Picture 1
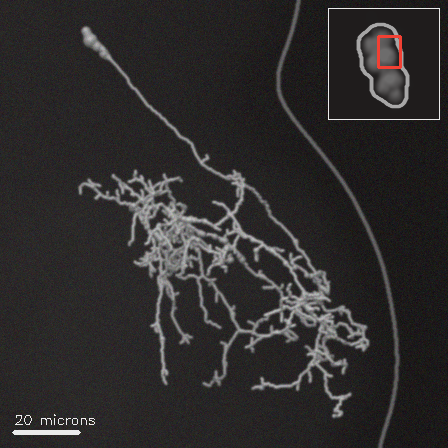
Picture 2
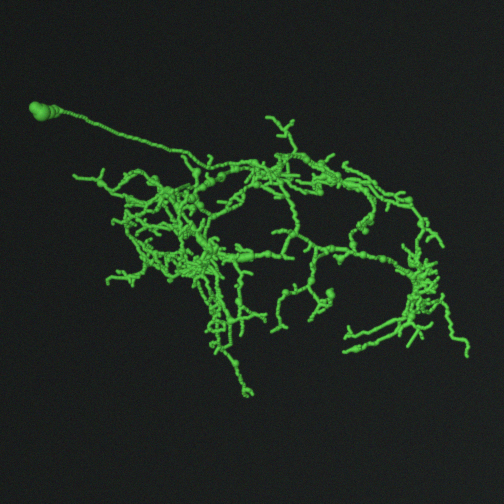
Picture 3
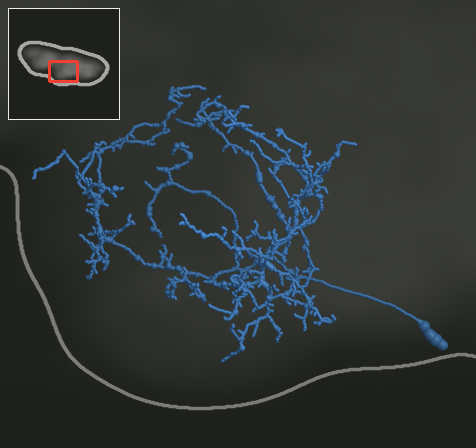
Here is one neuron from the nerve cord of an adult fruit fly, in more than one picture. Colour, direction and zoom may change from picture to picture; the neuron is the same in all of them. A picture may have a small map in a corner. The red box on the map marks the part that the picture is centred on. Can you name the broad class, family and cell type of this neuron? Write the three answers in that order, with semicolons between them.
nerve-cord intrinsic neuron; hemilineage 16B; IN16B082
